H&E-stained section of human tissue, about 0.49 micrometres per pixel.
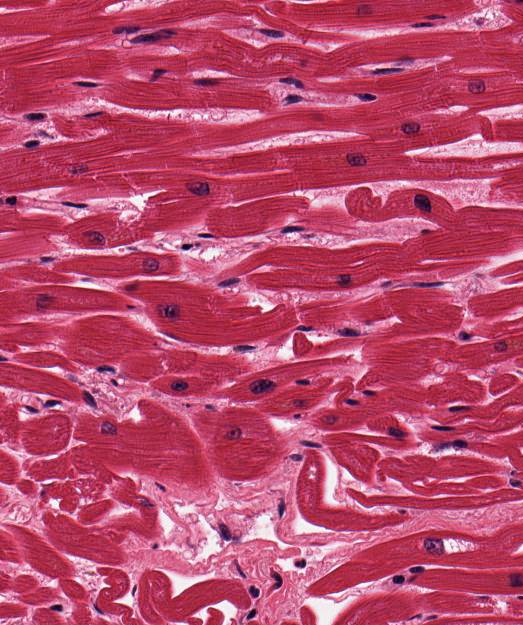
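Left ventricle of the heart. Most muscle cells contain a single oval, centrally placed nucleus. Sparse, delicate, pale stroma between the fibres carries small, dark, elongated nuclei. In the lower half several fibres follow a wavy course. Fat cells are absent from among the fibres.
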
